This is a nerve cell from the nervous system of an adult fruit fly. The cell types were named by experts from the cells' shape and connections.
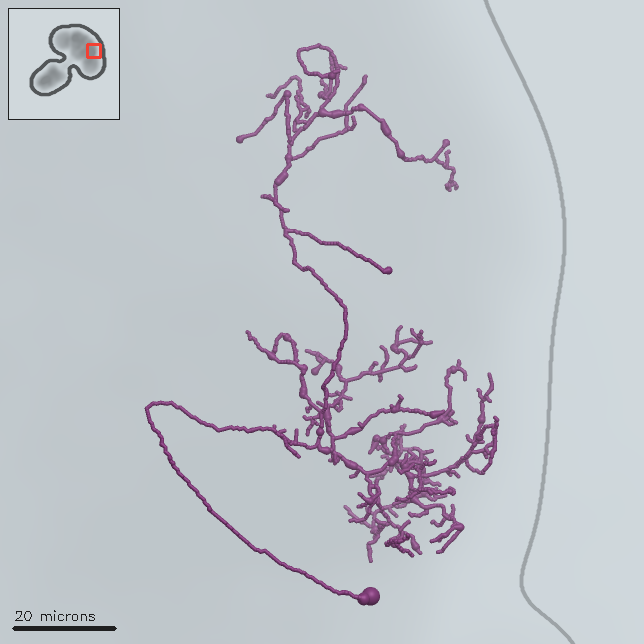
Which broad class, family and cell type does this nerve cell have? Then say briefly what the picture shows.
It is a central-brain intrinsic neuron. The family is hemilineage LHp1. It is of cell type LHPV4d10. It is in the brain and does not reach the nerve cord. From top to bottom in the picture it spans about 110 microns. Dozens of branch ends can be seen.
